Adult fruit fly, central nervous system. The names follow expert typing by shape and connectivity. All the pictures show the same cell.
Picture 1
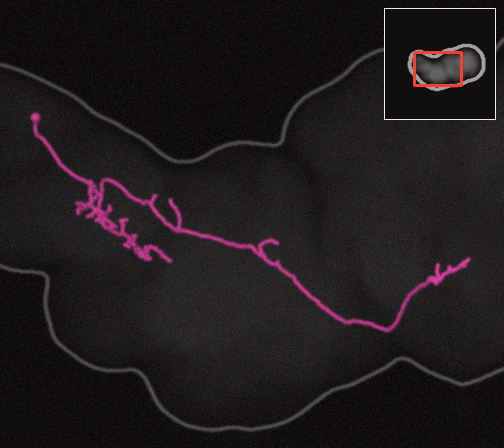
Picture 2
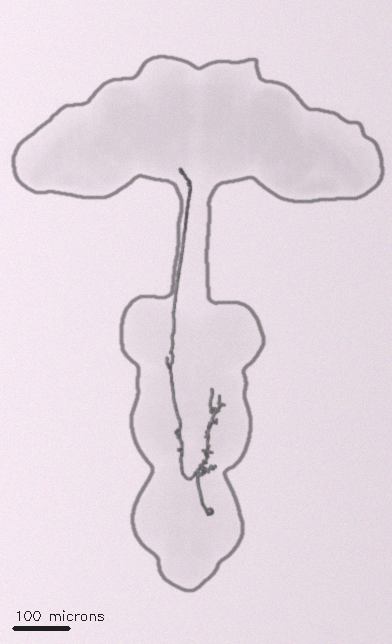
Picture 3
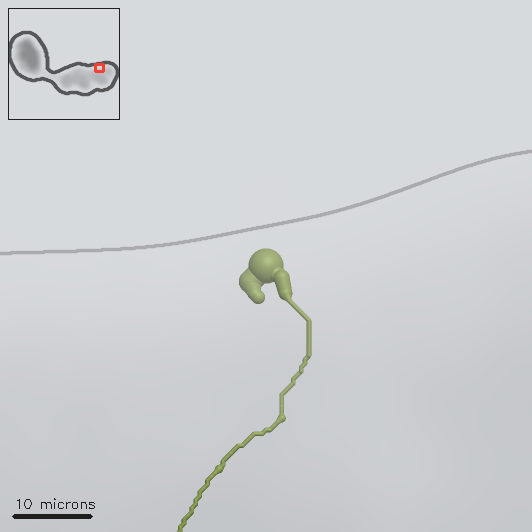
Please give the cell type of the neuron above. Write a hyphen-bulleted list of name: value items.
- cell type: AN07B089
